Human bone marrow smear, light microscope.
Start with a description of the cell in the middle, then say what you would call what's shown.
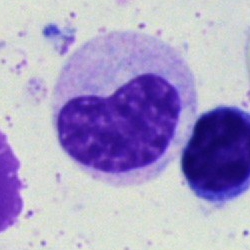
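A round, smooth outline encloses a kidney-shaped nucleus notched along its upper edge. The nucleus lies in the lower part of the cell, so a wider band of cytoplasm remains above it. No coarse granules appear in the cytoplasm. This is a metamyelocyte.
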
